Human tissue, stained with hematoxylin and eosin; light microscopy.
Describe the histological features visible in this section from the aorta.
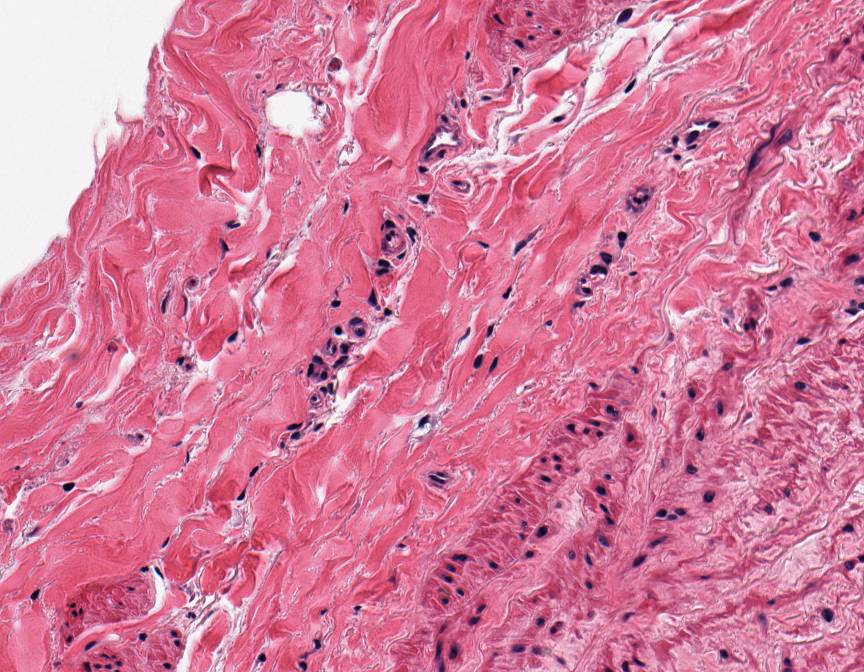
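What strikes me first are thick, wavy collagen bundles, eosinophilic, running diagonally from lower left to upper right across most of the field. Between them, if I look closely, sit sparse fibroblast nuclei, dark and elongated, scattered about. I can't find a single fat cell in the field. In the upper left corner the tissue ends at an edge, and beyond it there's only empty white background.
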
